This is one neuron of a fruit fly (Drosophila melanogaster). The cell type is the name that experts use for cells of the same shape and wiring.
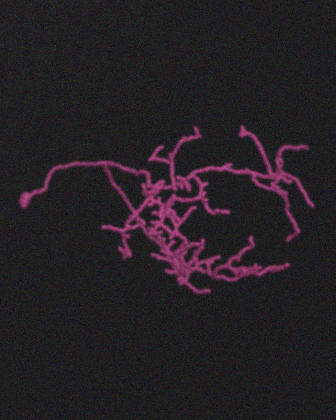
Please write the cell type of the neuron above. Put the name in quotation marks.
"SLP038"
